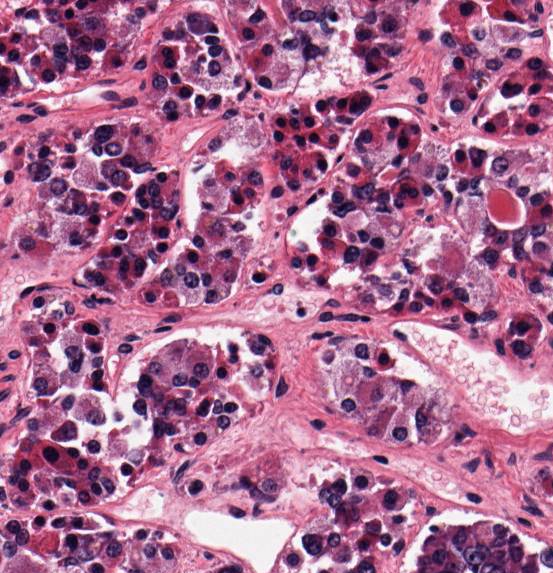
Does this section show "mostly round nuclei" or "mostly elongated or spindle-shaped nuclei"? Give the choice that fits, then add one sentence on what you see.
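Mostly round nuclei. The nuclei of the nest cells are round, dark and fairly uniform in size.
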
